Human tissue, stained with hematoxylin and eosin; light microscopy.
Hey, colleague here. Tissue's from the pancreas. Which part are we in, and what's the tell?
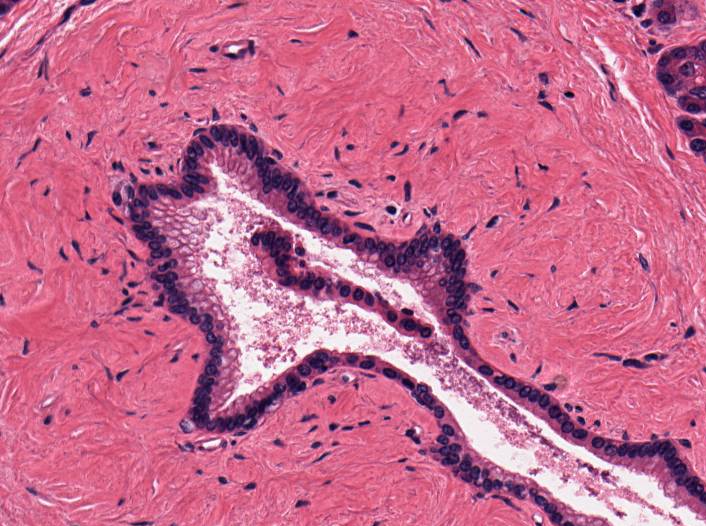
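This is an excretory duct. A single elongated, branched lumen occupies the centre and extends to the lower right edge, filled with loose, pale pink granular material.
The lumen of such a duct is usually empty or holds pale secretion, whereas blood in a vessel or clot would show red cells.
The surrounding stroma is dense pink collagen with sparse, scattered spindle-shaped nuclei.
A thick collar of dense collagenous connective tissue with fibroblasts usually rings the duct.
The epithelial nuclei are dark, oval and basal.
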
